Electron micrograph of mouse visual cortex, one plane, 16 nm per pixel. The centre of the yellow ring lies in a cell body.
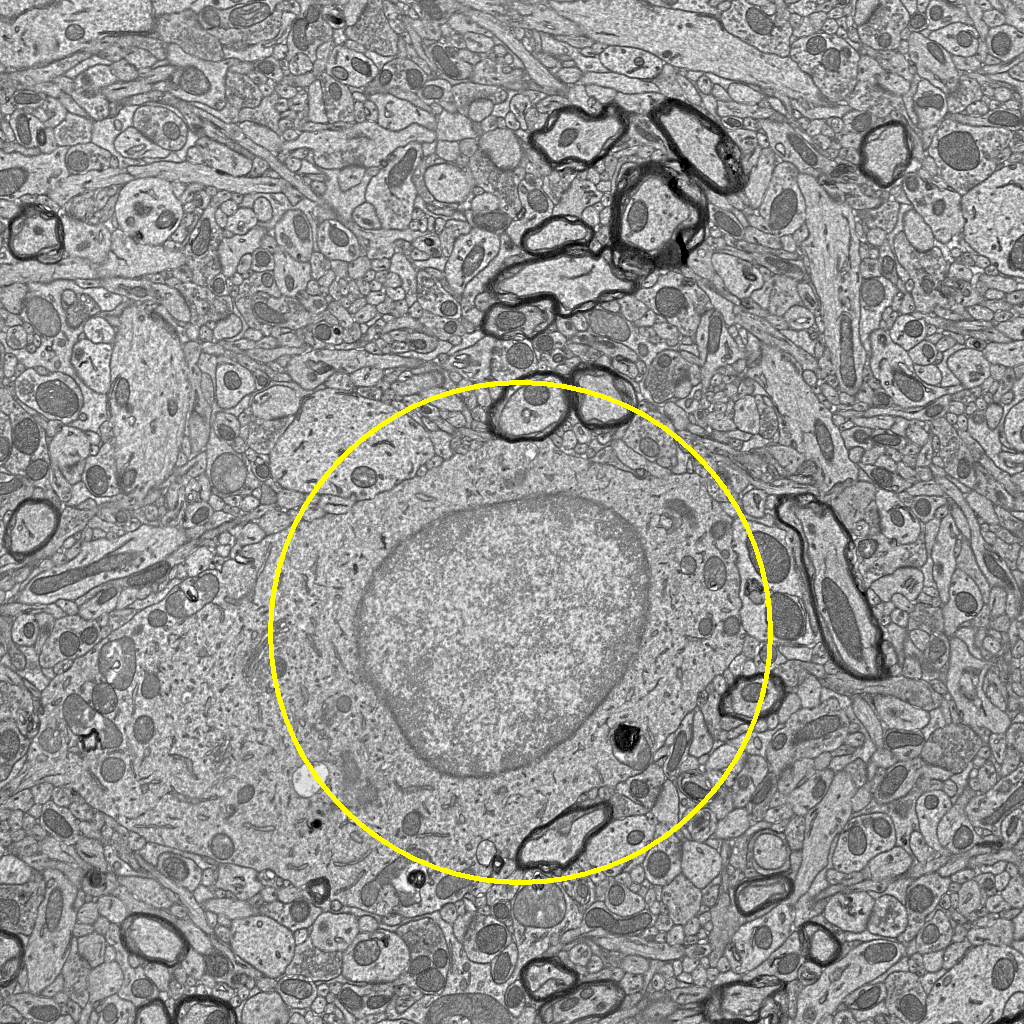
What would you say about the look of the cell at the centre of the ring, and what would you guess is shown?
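Rounded nucleus, whole inside the ring. Envelope smooth, no deep folds. No large ordered stacks of rough endoplasmic reticulum in the cytoplasm. Small mitochondria scattered singly throughout. Oligodendrocyte.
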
